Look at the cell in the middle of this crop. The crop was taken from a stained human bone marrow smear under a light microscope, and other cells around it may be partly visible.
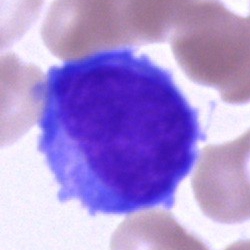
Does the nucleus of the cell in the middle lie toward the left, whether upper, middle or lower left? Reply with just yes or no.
No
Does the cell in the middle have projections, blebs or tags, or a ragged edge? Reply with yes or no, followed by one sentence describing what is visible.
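Yes. Small blunt projections stud the cell border, most plainly along the left and lower edges.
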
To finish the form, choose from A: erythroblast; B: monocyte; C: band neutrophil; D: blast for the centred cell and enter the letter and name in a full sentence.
Correctly, option D names the cell in the middle a blast.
